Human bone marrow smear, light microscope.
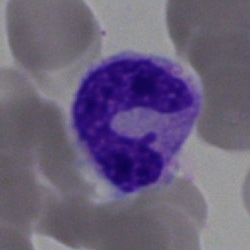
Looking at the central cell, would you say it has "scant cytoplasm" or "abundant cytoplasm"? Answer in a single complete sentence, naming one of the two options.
What cytoplasm the cell has forms just a narrow rim.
